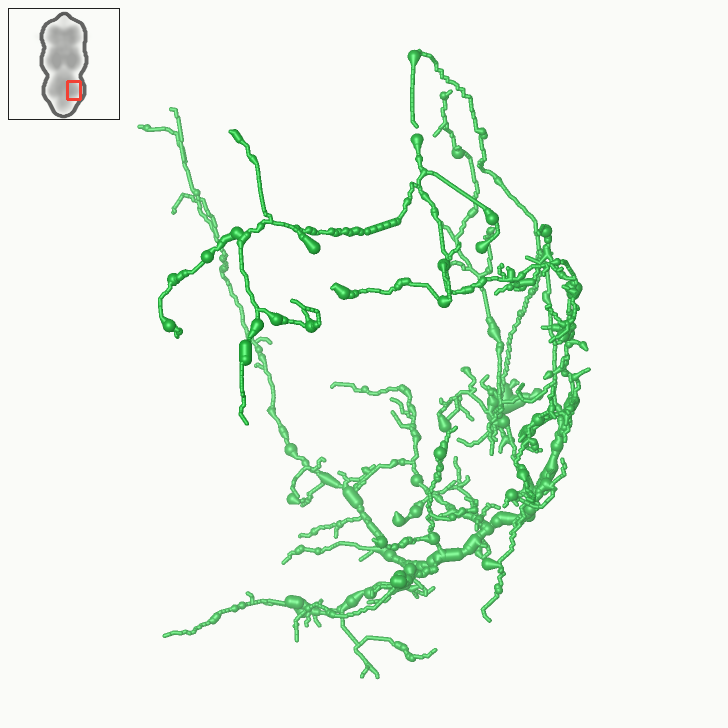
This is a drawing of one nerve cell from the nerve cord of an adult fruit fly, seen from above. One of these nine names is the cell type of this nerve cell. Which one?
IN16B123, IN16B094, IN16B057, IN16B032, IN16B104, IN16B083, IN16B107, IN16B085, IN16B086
IN16B086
